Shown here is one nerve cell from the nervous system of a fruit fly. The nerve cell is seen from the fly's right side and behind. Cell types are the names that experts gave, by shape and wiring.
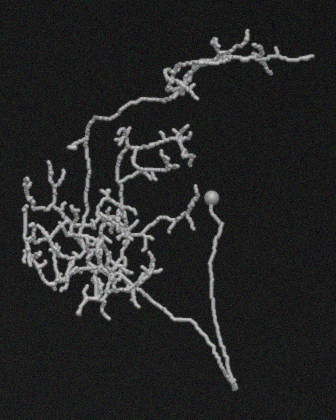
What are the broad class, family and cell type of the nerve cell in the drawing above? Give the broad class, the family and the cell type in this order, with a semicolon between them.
central-brain intrinsic neuron; hemilineage LHl4_dorsal; CB3109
